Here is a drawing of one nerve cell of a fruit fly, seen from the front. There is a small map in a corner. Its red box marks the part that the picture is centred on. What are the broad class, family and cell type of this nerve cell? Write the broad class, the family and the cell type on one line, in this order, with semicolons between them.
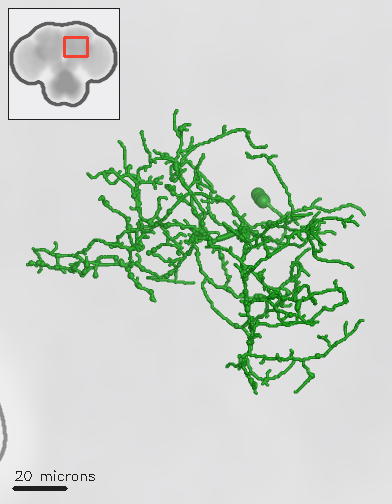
central-brain intrinsic neuron; hemilineage DL1_ventral; CL266_a2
